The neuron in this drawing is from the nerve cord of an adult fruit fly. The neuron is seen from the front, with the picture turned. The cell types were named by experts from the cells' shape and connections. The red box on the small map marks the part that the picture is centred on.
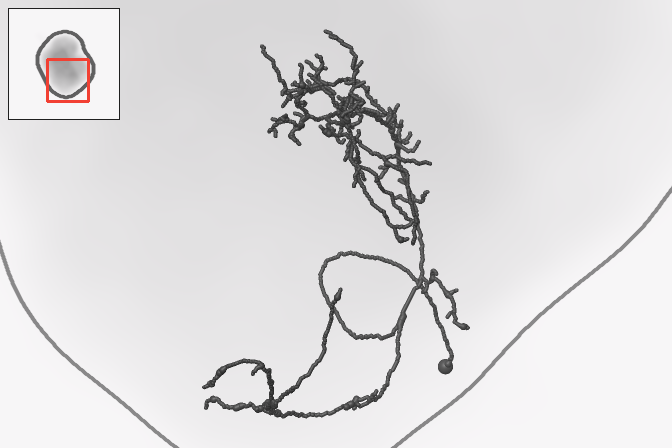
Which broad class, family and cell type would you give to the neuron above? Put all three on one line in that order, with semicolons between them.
nerve-cord intrinsic neuron; hemilineage 03A; IN03A094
